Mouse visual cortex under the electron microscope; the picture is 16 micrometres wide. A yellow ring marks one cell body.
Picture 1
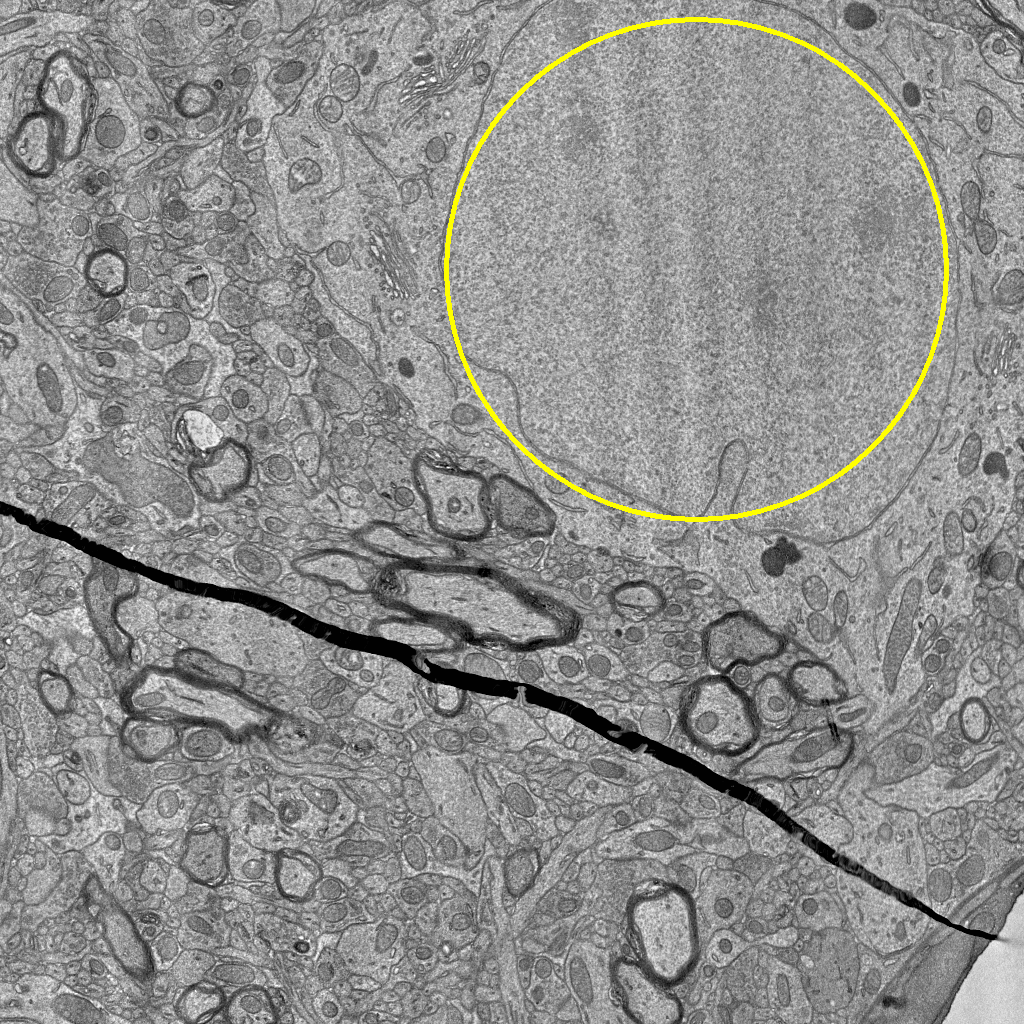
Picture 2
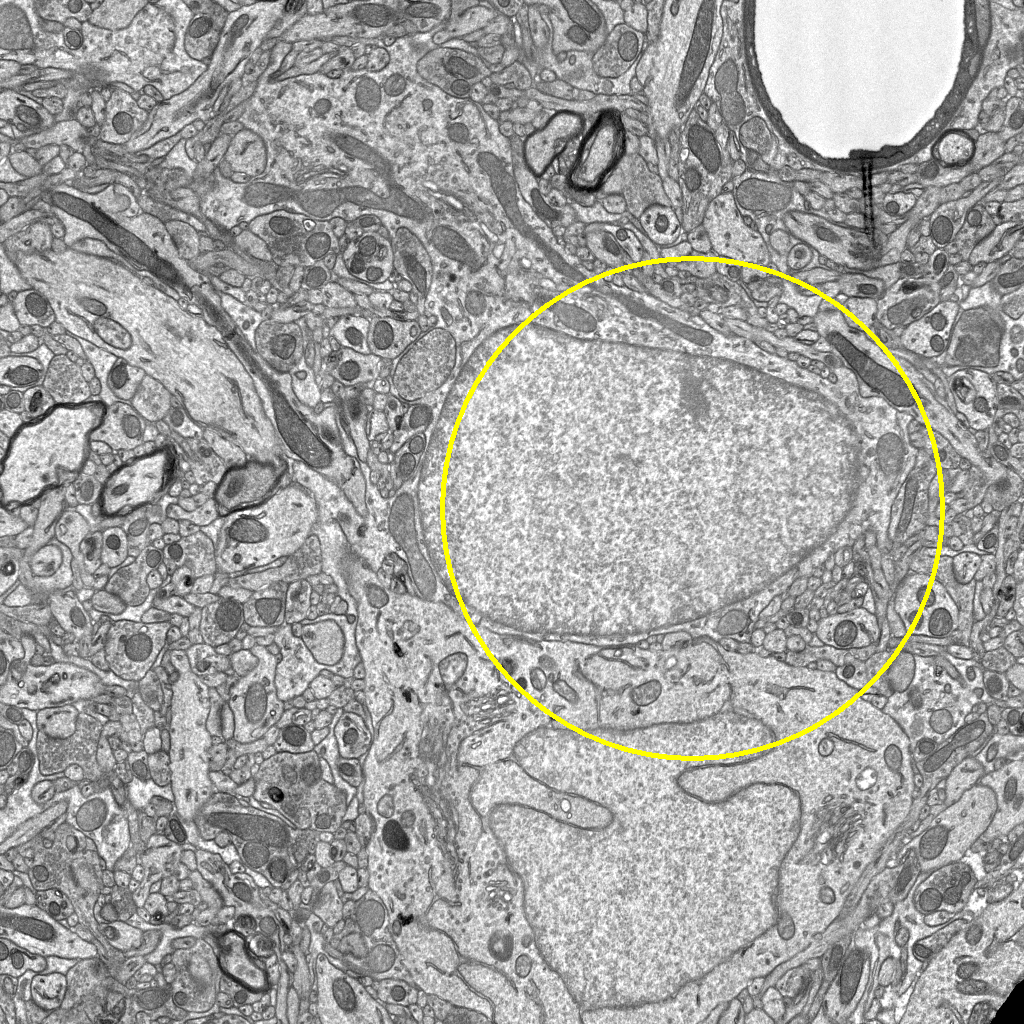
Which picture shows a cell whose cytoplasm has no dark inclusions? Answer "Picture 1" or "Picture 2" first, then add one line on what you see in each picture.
Picture 2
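What picture 1 shows: A small dark dense body lies in the cytoplasm just below the nucleus.
What picture 2 shows: No dark dense bodies are seen in the cytoplasm of this cell.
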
